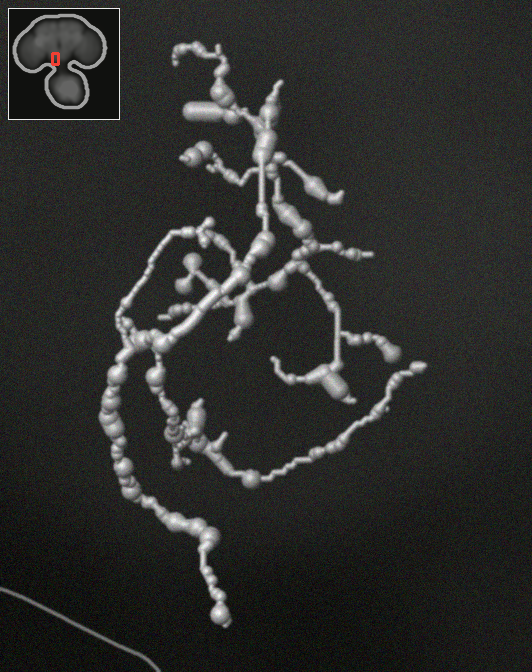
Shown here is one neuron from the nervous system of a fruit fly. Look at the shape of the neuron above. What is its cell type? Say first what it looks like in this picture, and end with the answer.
No cell body is drawn. In this view it is taller than it is wide. This is a sensory neuron entering the brain. It is of cell type BM_Taste.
